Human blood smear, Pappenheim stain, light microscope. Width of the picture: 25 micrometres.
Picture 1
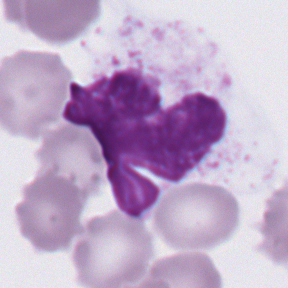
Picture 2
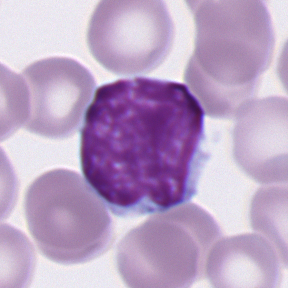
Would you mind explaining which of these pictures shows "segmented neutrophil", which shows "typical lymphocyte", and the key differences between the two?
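Looking at these two, the segmented neutrophil is the one in picture 1 and the typical lymphocyte the one in picture 2. In the segmented neutrophil I notice fine pink-purple granules scattered through cytoplasm so pale it is almost colourless, and they gather mostly above and to the right of the nucleus. I can't find any vacuoles in that cytoplasm, nor any nucleoli in the nucleus. Its outer border is faint against the background, too. Turning to the typical lymphocyte, the visible cytoplasm is a very pale bluish-grey, and I see no distinct coloured granules in it. What catches my eye there is a small notch in the middle of the nucleus's lower edge.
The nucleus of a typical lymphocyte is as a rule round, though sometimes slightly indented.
Red cells lie close around it on every side without covering it. The difference I keep coming back to is in the cytoplasm: scattered pink-purple granules in the near-colourless cytoplasm of the neutrophil, and no distinct coloured granules in the pale bluish-grey cytoplasm of the lymphocyte.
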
